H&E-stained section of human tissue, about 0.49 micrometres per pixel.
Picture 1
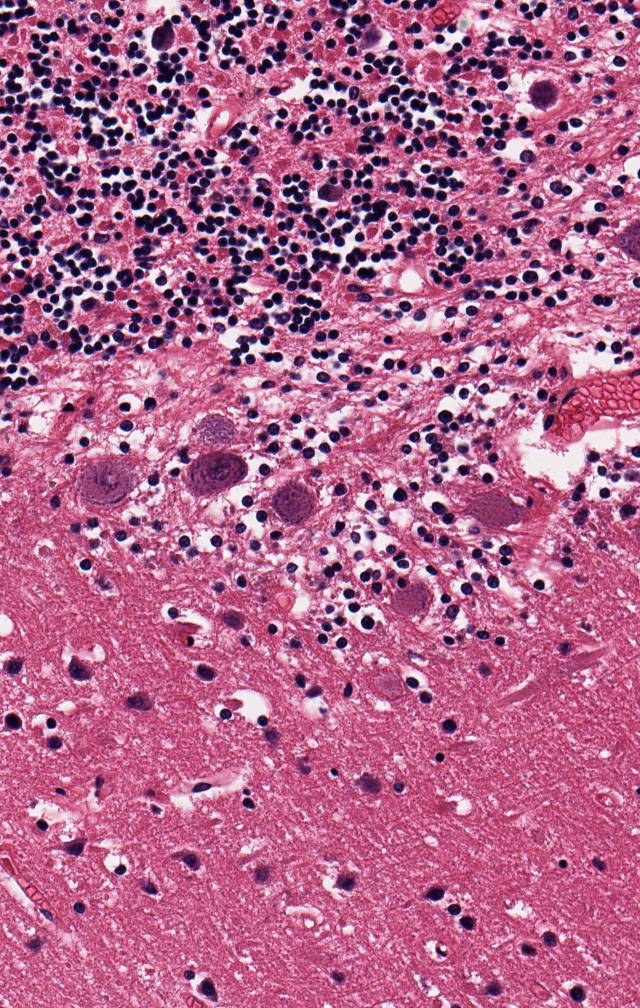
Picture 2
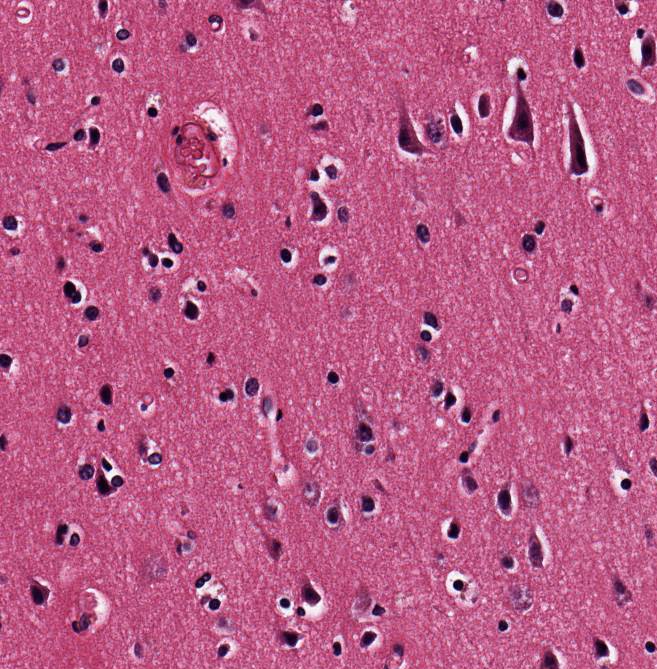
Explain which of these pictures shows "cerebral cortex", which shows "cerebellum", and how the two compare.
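So: picture 1 is cerebellum, and picture 2 is cerebral cortex. Picture 1 is layered, a dense upper zone of small, round, dark nuclei with very little cytoplasm above a pale pink, sparsely cellular lower zone.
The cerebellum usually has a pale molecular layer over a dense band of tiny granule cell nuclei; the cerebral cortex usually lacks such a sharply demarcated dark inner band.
Picture 2 is instead a uniform pink, finely granular meshwork with cells scattered singly, mostly small, round, dark-staining nuclei with scant cytoplasm. Now the large neurons. In picture 1 they lie singly in a band near the middle, where the zones meet, their rounded bodies with abundant purple cytoplasm far bigger than the small nuclei around them.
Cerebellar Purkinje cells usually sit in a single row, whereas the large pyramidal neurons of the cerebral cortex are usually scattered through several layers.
Picture 2 has just a few, in the upper right, with triangular bodies whose main process points toward the top.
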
